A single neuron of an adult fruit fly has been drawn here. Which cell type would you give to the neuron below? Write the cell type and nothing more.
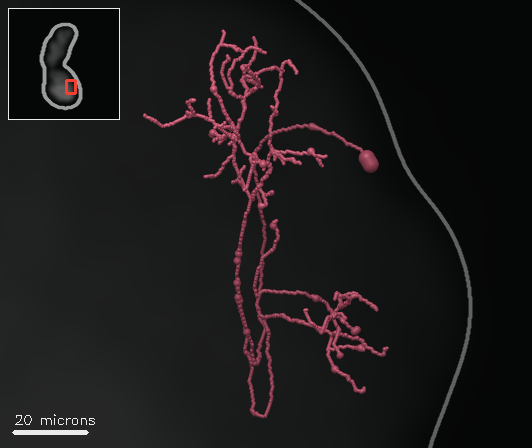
LHPV5c1_d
